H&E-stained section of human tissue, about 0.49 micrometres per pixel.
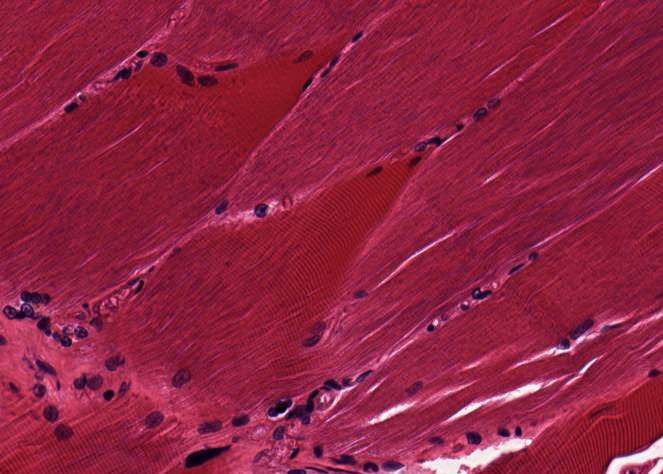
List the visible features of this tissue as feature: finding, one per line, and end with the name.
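Striations: fine and regular across the fibres, clearest in the centre
Nuclei: dark, flattened, sitting at the fibre edges
Fat: none anywhere
Lower left edge: looser connective tissue with a cluster of small round dark nuclei
Name: skeletal muscle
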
